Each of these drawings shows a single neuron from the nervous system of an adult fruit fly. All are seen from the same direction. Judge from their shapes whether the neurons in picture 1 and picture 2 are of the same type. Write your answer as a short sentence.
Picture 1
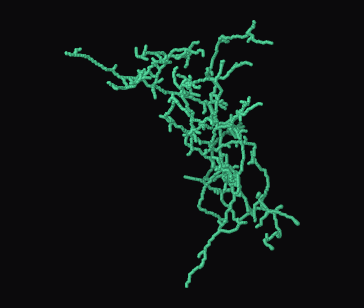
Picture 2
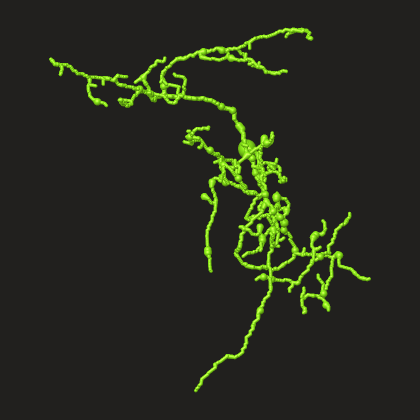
They are of different cell types.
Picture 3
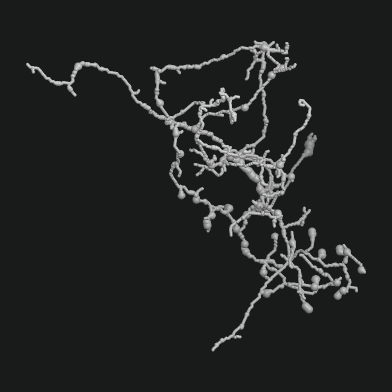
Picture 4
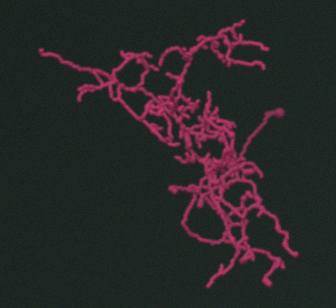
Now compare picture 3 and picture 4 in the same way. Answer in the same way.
They are of the same cell type.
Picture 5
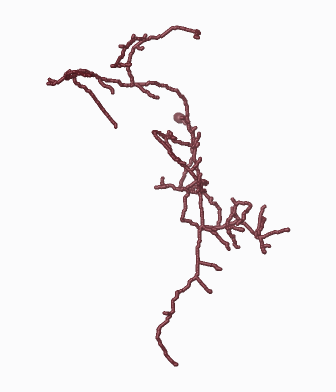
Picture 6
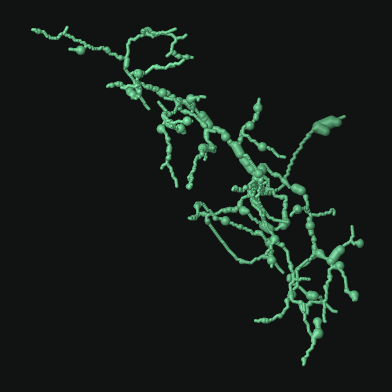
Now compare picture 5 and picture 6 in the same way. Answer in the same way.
They are of the same cell type.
